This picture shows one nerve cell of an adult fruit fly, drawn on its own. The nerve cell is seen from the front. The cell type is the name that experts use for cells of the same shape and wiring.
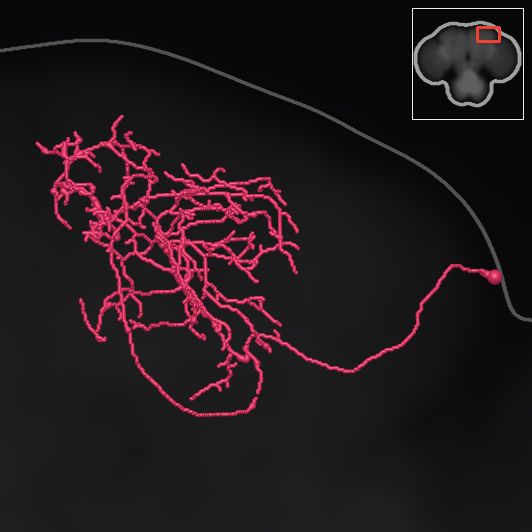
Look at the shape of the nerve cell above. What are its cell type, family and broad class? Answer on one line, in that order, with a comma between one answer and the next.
CB3788, hemilineage SLPal1, central-brain intrinsic neuron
